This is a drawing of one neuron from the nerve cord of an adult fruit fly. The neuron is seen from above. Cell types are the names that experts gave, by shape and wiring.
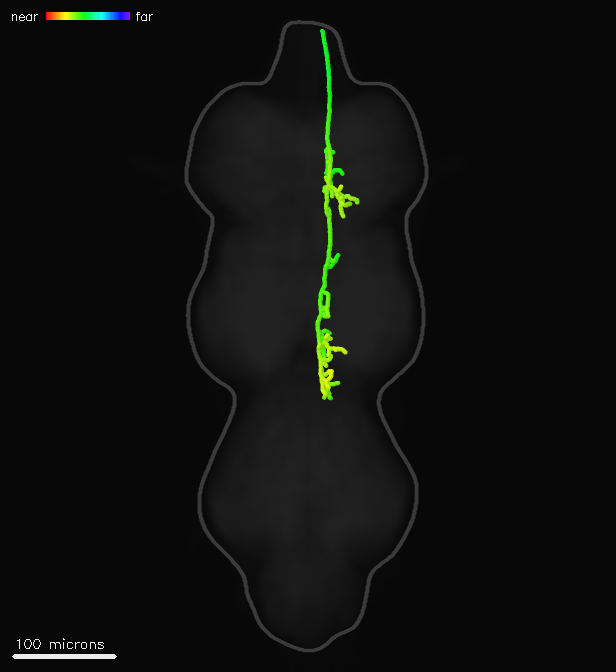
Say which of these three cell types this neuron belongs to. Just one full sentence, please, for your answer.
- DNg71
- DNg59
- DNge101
Included in the cell type DNg71 is this neuron.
